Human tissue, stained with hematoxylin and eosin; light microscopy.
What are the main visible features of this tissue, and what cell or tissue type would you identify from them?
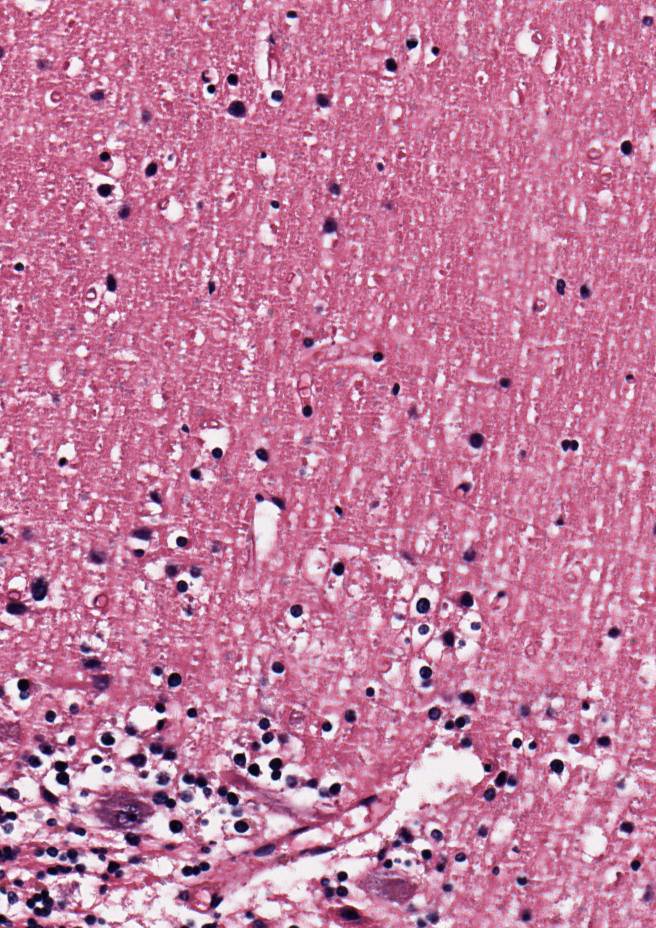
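Start with roughly the upper three-quarters of the field: pale pink, finely fibrillary tissue with few cells. Notice that its fine fibrillary texture runs mainly vertically. Small, round, dark nuclei are thinly scattered through it, and many of them sit inside clear, empty halos. This tissue is cerebellum.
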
